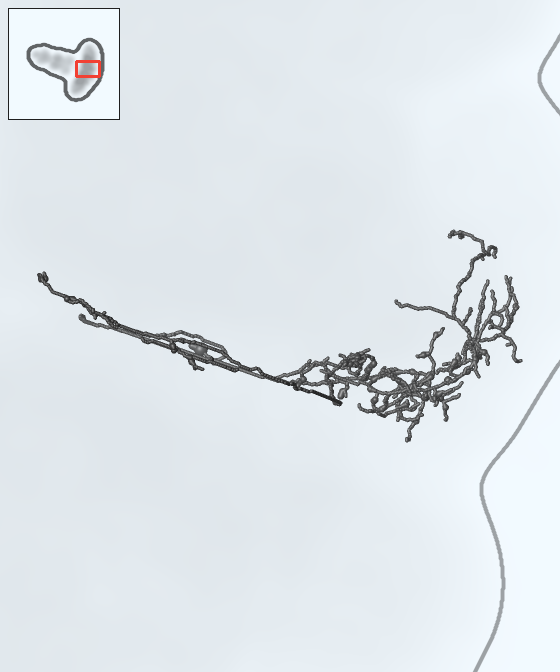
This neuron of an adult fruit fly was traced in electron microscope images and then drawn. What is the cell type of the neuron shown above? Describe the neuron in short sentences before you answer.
Dozens of branch ends can be seen. In this view it is wider than it is tall. It is a central-brain intrinsic neuron. The cell type is PRW016.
